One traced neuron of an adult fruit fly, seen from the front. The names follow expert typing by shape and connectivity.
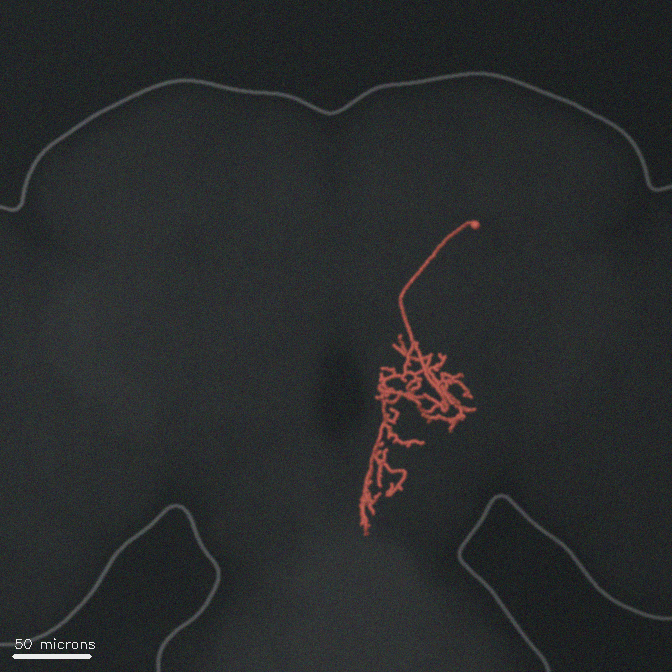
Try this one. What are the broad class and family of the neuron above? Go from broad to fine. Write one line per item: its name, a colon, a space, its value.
broad class: central-brain intrinsic neuron
family: hemilineage WEDd1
